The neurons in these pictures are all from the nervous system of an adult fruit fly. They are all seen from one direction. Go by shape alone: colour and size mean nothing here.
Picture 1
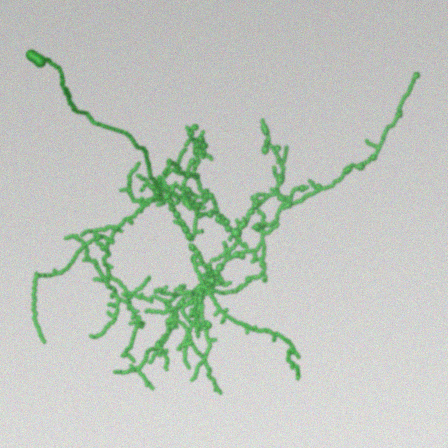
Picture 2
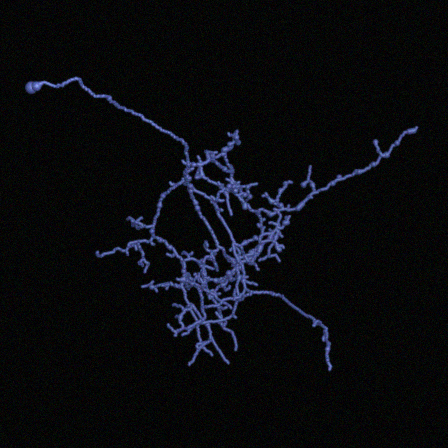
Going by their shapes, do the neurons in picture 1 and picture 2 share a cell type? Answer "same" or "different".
same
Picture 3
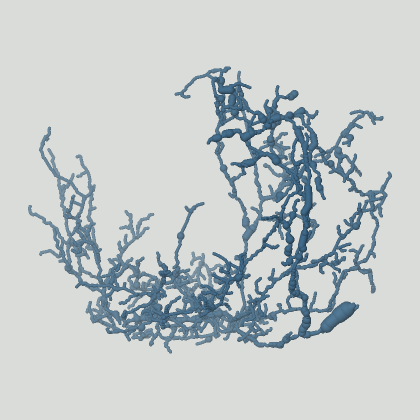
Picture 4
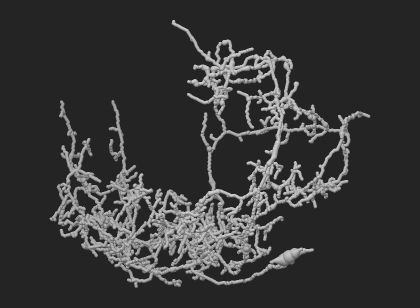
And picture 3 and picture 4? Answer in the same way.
same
